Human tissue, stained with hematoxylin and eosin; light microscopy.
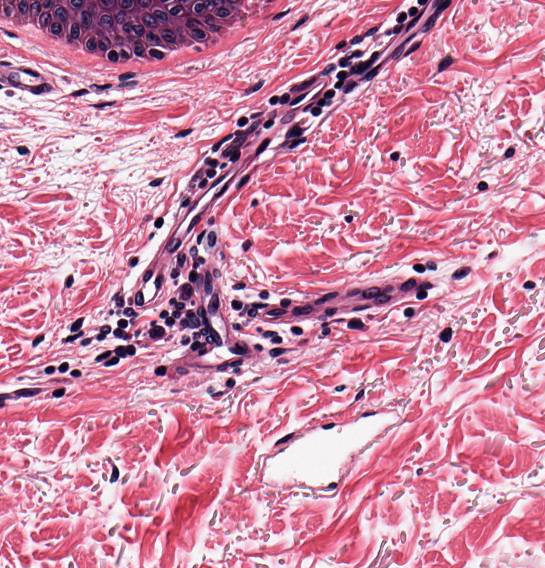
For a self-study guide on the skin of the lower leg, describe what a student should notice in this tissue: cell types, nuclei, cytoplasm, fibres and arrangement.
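Top edge's the deep part of a stratified epithelium, crowded oval nuclei. Beneath, loose, pale, finely fibrillar connective tissue. Thick pink collagen bundles, cut every which way, fill the lower field mostly. A narrow vessel runs from upper right toward centre, cuffed by small dark nuclei.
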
